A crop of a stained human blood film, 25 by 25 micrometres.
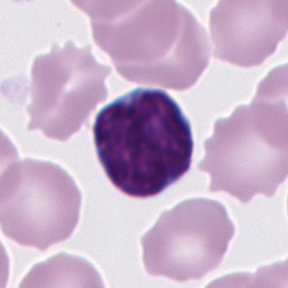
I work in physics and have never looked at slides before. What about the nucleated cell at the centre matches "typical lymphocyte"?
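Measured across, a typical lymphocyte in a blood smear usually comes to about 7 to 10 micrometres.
This typical lymphocyte, at about 10 micrometres across, sits at the top of that range.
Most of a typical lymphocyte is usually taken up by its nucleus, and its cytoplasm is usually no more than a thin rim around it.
Here the nucleus is round in outline, about 9 micrometres across, and fills about 90% of the cell's area, while the cytoplasm appears only as a very thin pale blue rim at the edge. The chromatin is dark purple and coarsely clumped, and the outline of the cell is smooth, without surface projections.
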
